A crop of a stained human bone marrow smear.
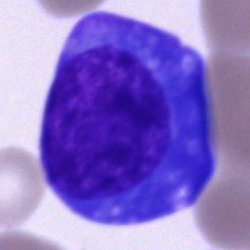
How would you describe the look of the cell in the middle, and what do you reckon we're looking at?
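An irregular, somewhat angular outline, rather than a smoothly round one, bounds this cell. Its cytoplasm is a deep, intense blue. The rim of cytoplasm is widest on the right side of the nucleus. A few small pale spots lie in the cytoplasm, mostly near the right edge of the cell. It is a plasma cell.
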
